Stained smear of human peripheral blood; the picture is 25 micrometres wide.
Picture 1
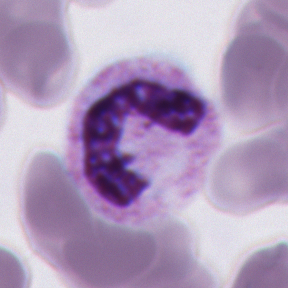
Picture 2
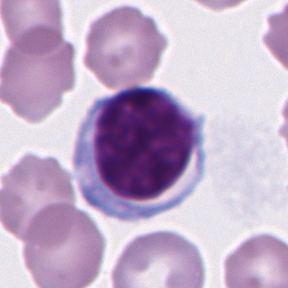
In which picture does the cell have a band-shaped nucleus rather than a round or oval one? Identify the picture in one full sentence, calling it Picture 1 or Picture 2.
It is the cell in Picture 1 whose nucleus forms a bent band without separate lobes.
